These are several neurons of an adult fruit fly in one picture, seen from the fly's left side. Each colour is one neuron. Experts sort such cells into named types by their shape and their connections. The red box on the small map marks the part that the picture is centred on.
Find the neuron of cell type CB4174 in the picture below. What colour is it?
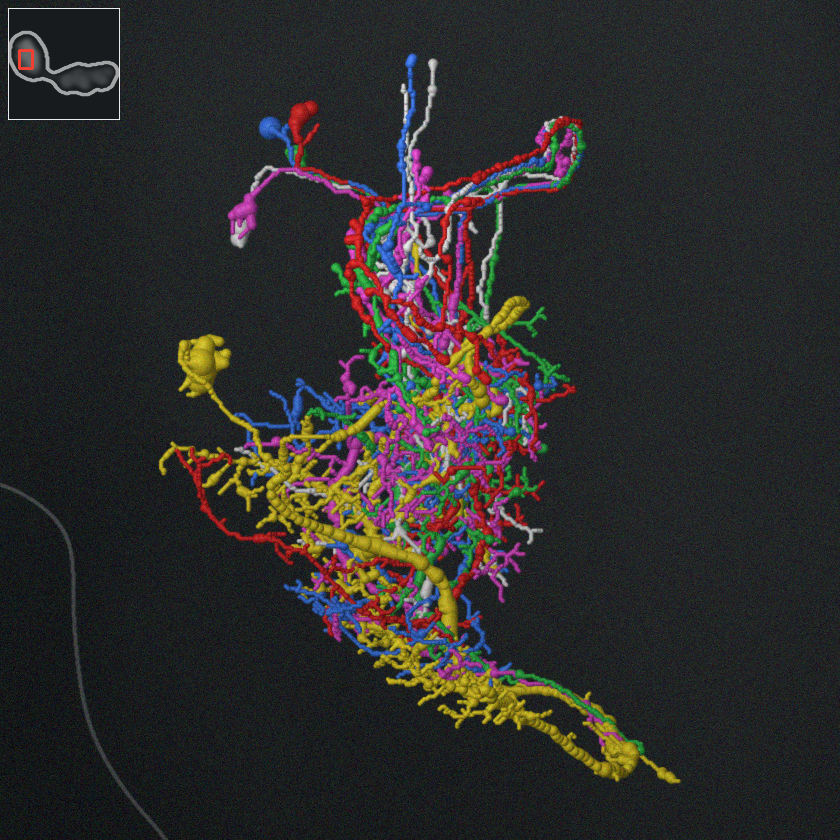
white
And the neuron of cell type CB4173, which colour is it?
blue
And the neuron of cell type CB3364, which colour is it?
magenta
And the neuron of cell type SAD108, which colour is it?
yellow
